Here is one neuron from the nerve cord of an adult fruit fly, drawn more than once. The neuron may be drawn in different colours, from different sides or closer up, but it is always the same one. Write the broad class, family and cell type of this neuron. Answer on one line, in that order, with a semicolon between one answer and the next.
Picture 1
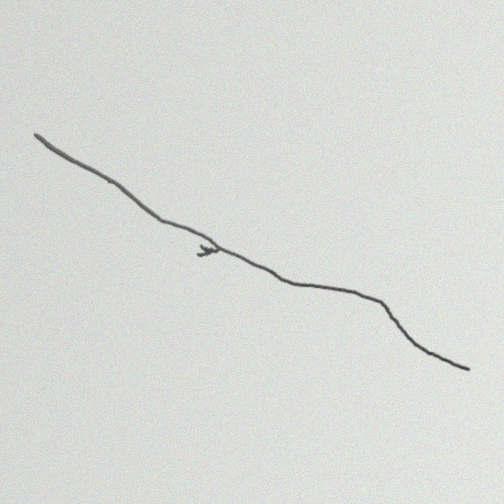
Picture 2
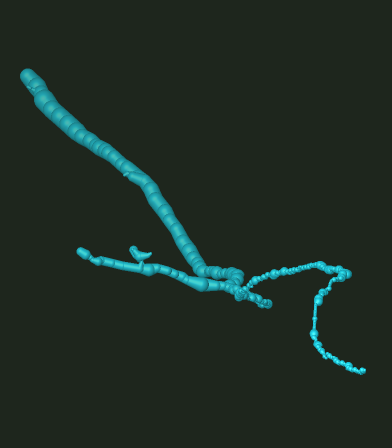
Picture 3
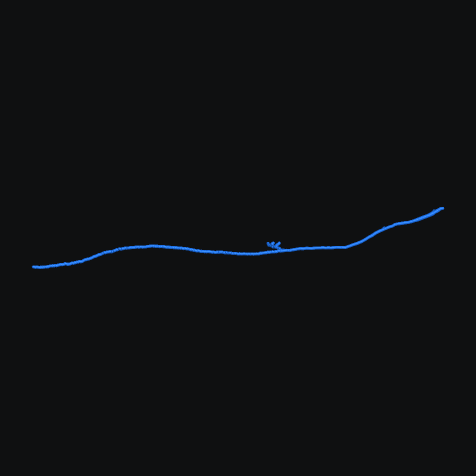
sensory neuron ascending to the brain; class mechanosensory proprioceptive; SApp01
